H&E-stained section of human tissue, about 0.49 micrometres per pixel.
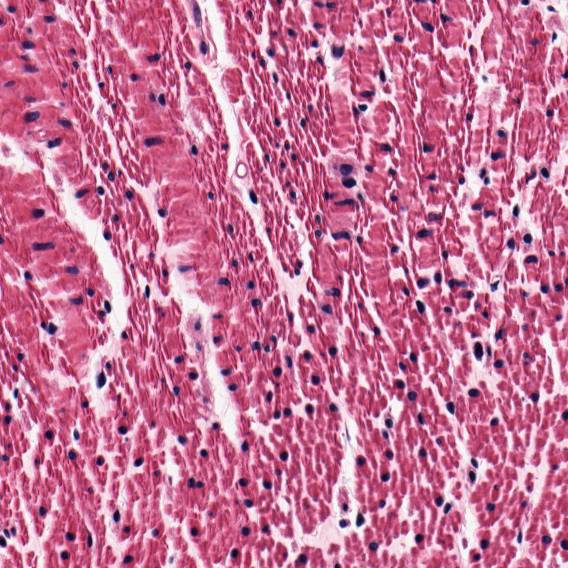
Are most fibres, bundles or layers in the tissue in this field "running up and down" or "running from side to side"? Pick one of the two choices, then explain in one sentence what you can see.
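Running up and down. The fibres run mostly from the top toward the bottom of the field, slanting from upper left to lower right.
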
